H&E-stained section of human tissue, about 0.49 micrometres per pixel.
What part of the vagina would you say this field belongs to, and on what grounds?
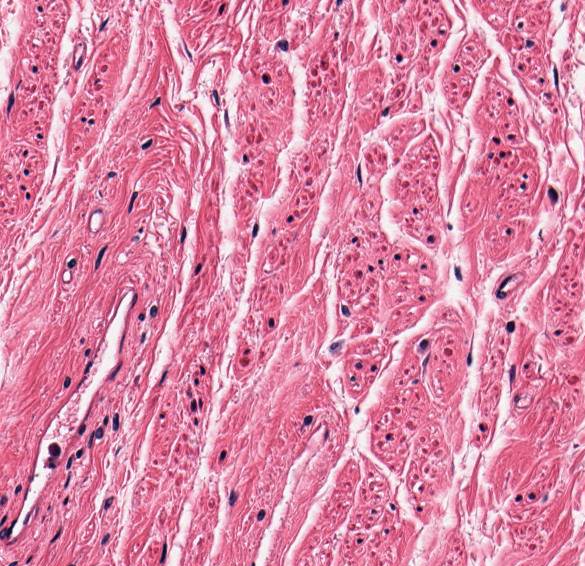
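That's smooth muscle. In the right half the bundles show lots of small rounded pink profiles, several with a dark central dot and a thin clear halo.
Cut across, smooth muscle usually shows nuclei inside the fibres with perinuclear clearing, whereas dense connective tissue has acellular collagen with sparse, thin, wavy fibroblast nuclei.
Narrow, branching white clefts separate neighbouring bundles. There's no epithelium and there are no fat cells in the field.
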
